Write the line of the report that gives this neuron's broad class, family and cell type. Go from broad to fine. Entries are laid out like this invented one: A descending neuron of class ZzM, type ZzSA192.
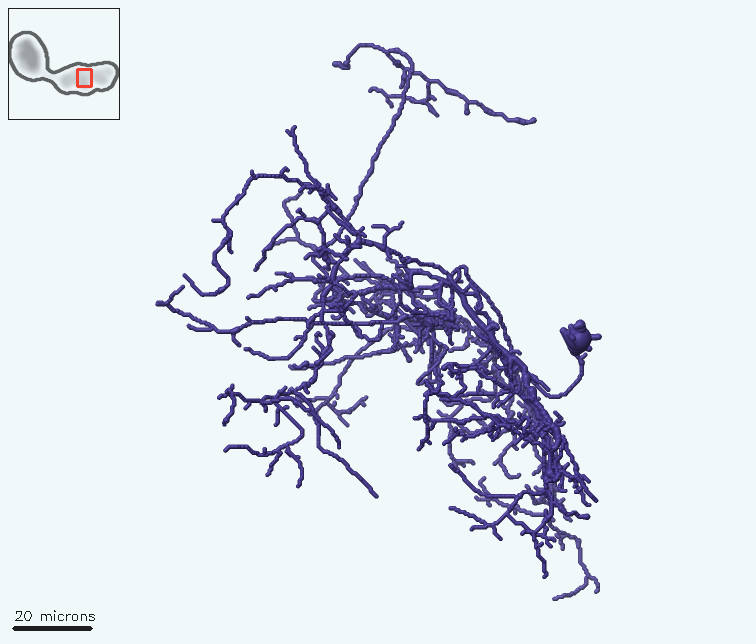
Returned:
A nerve-cord intrinsic neuron of hemilineage 03B, type IN03B036.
